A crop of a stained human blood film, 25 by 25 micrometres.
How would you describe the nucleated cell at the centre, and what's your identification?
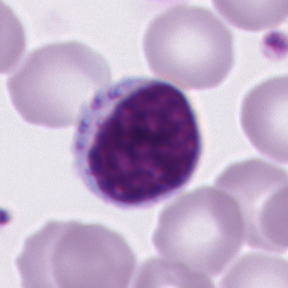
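The cytoplasm is pale greyish-blue. The nucleus forms a single mass without lobes and lies off-centre, toward the right of the cell. Its chromatin is dark purple and coarsely clumped. This is a large granular lymphocyte.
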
